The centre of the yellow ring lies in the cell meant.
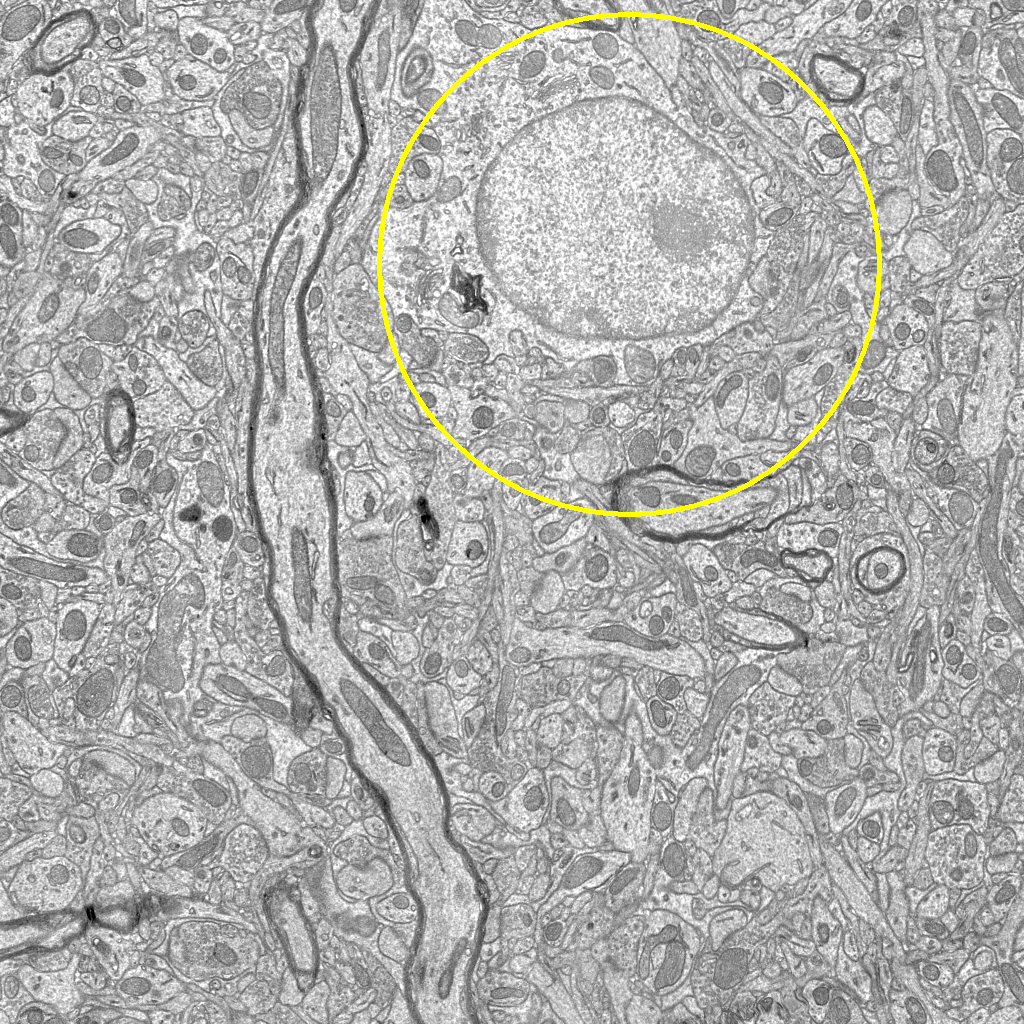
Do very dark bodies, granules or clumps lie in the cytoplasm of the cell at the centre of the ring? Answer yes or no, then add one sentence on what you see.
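Yes. One dark, irregular dense body lies in the cytoplasm to the left of the nucleus.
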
